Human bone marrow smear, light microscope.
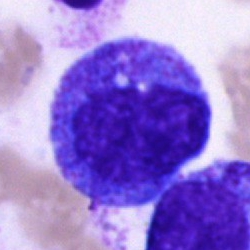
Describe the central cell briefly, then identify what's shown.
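See how the nucleus lies off-centre toward the right side and takes up more than half of the cell. The cytoplasm around it stains blue. Above the nucleus, notice two small clear vacuoles in the cytoplasm. You are looking at a promyelocyte.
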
